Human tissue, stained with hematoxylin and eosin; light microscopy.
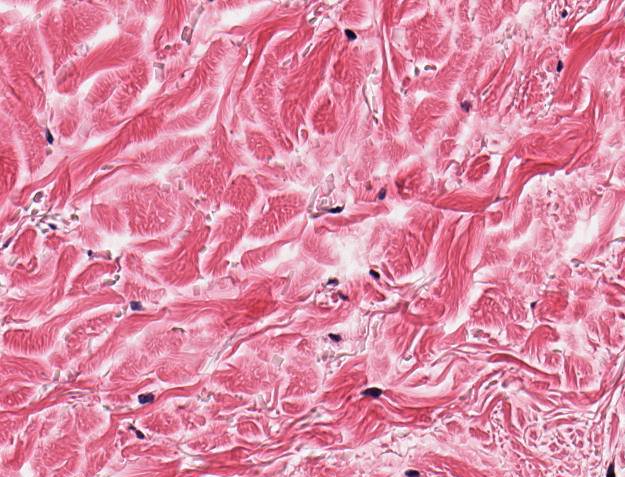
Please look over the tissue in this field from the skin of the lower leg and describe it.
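You'll see the collagen bundles running every which way here, some caught lengthwise and others cut across. Nuclei are few, lying singly between the bundles, and they're small, dark and elongated with no cytoplasm showing around them. And there are no fat cells anywhere in the field.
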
